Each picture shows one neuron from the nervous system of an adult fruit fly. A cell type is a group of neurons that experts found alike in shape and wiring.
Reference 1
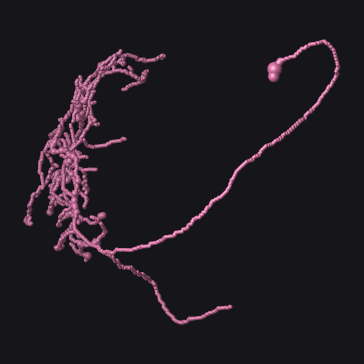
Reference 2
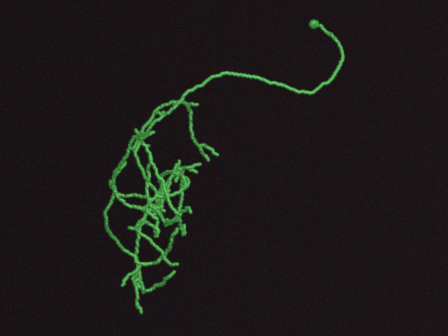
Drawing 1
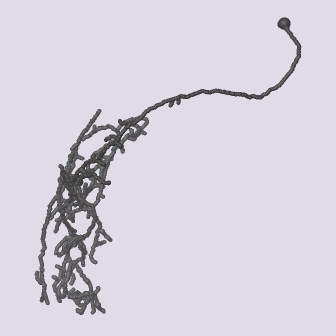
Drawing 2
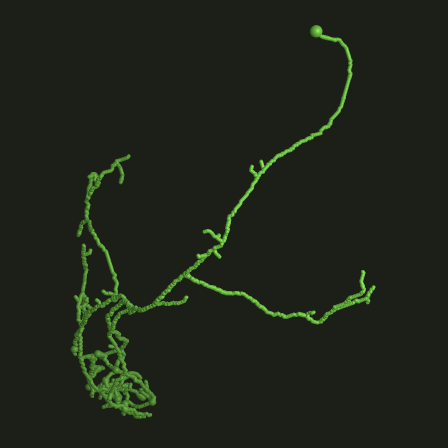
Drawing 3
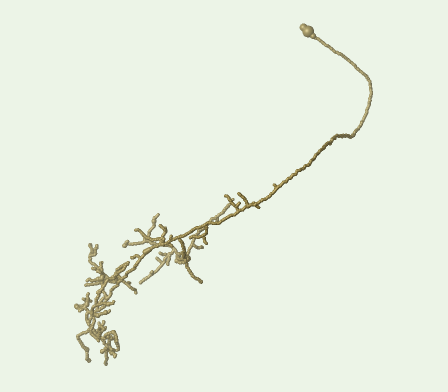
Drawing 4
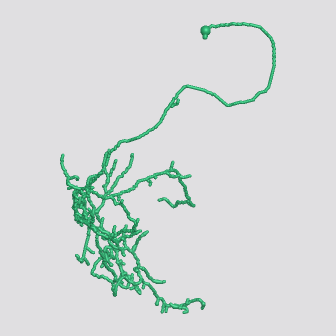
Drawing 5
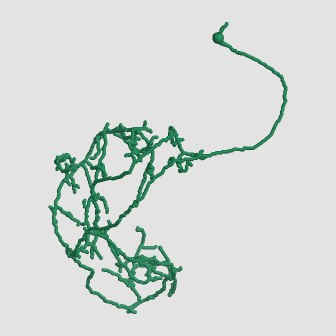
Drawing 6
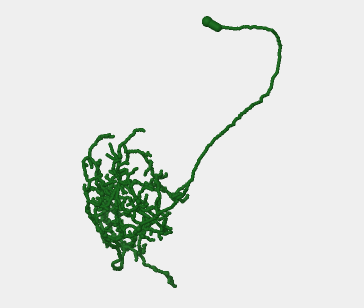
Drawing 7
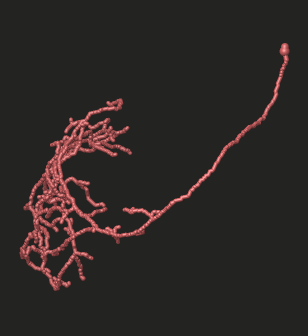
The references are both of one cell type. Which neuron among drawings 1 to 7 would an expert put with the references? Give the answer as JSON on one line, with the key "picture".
{"picture": 7}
